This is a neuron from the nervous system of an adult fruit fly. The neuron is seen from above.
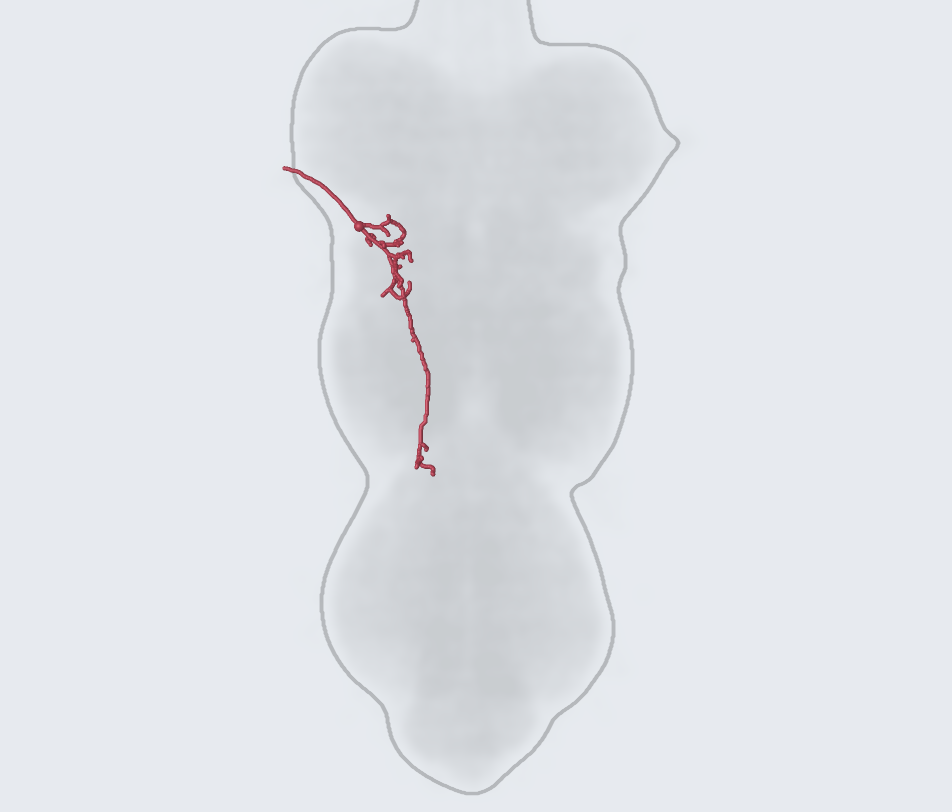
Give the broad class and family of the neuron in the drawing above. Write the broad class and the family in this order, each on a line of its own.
sensory neuron entering the nerve cord
class mechanosensory proprioceptive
